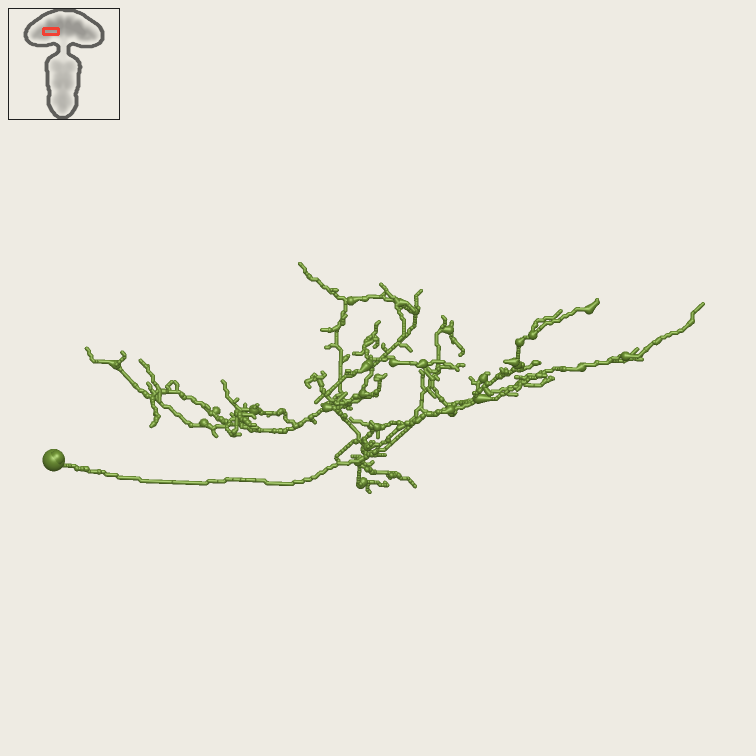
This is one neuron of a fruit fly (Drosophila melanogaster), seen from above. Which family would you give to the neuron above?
hemilineage SLPp&v1_posterior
